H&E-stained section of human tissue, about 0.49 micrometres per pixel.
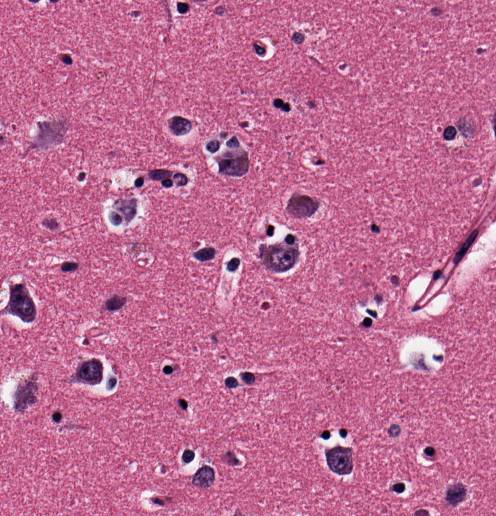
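Cerebral cortex, haematoxylin and eosin. Cells lie singly, loosely scattered across the field; no glands, tubules or epithelium. Neurons show a rim of purplish, faintly granular cytoplasm around the nucleus. Many small round dark glial nuclei with little visible cytoplasm lie between them. Several neurons, including central ones, have small dark glial nuclei pressed against their edges.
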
